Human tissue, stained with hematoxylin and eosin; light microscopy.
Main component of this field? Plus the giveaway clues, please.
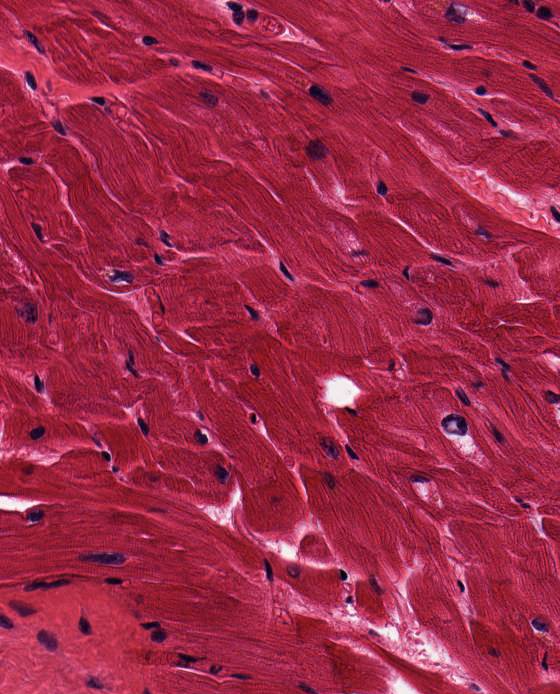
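Myocardium; branching fibres decide it. Closely packed muscle fibres fill the field, no epithelium or glands anywhere. Fibres branch and join neighbours into a network; faint cross-striations show in the pink cytoplasm.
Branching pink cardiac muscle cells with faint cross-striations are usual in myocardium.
Several nuclei, one right of centre for instance, sit in a small pale clear halo.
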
